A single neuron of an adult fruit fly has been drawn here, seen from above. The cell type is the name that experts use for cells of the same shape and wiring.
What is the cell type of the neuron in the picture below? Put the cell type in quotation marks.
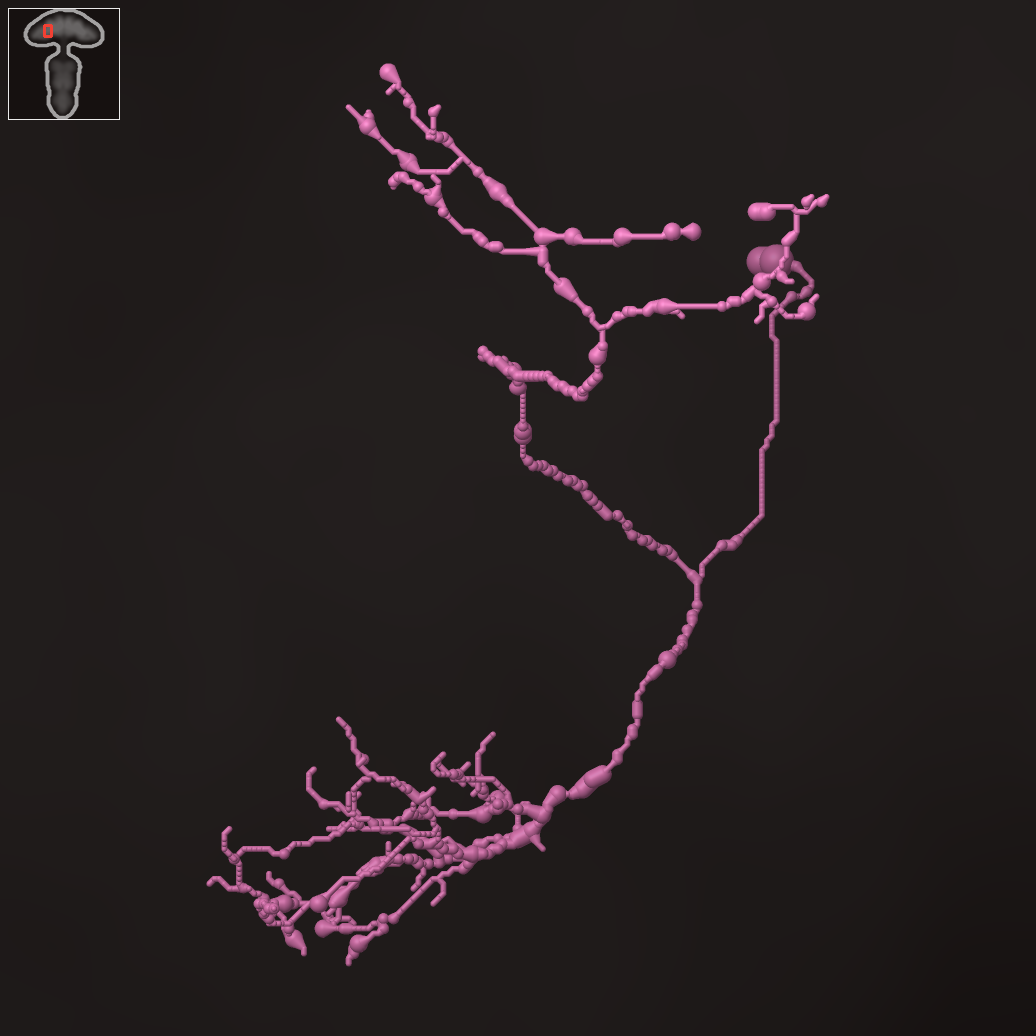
"LC16"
